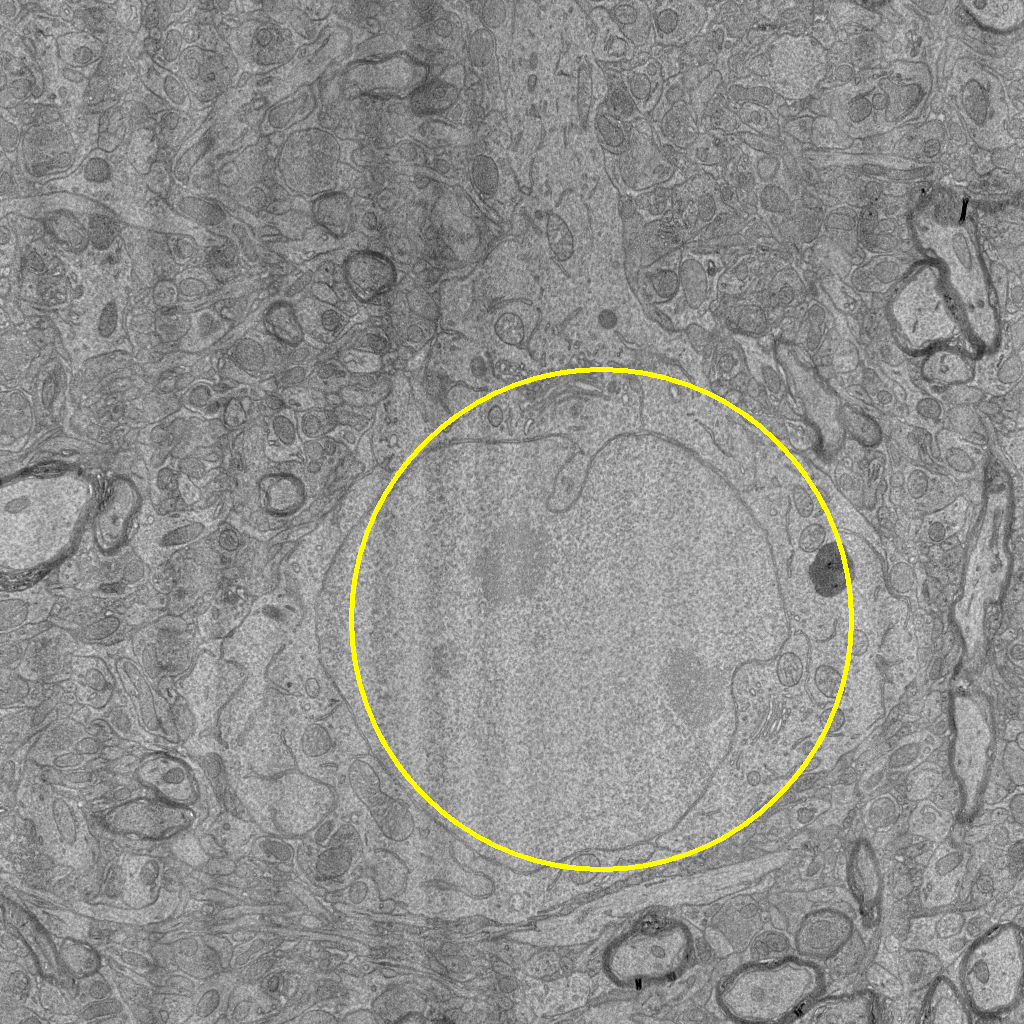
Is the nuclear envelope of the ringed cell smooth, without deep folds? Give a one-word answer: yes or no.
No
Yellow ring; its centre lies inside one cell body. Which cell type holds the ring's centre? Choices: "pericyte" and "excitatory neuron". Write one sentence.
At the centre of the ring sits an excitatory neuron.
